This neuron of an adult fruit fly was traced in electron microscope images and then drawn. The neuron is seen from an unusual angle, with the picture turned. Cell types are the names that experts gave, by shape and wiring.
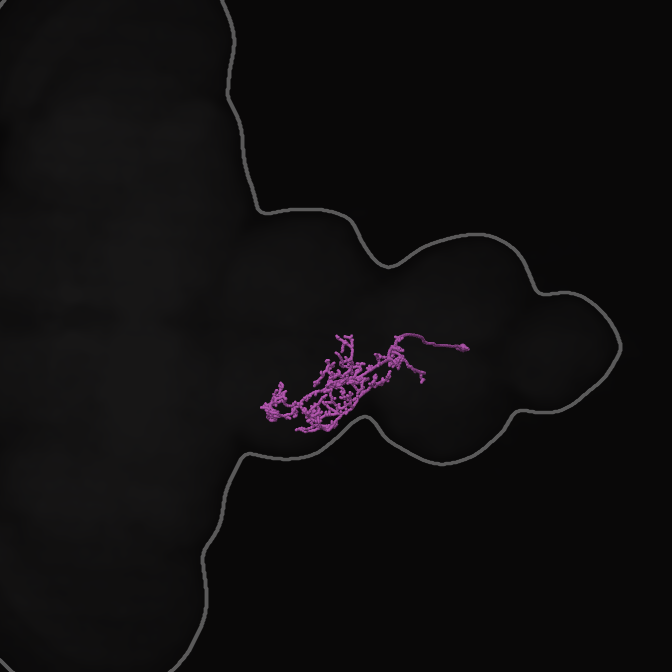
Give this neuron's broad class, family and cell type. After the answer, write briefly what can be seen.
It is a nerve-cord intrinsic neuron. Its family is hemilineage 06B. It is of cell type IN06B052. In this view it is wider than it is tall.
